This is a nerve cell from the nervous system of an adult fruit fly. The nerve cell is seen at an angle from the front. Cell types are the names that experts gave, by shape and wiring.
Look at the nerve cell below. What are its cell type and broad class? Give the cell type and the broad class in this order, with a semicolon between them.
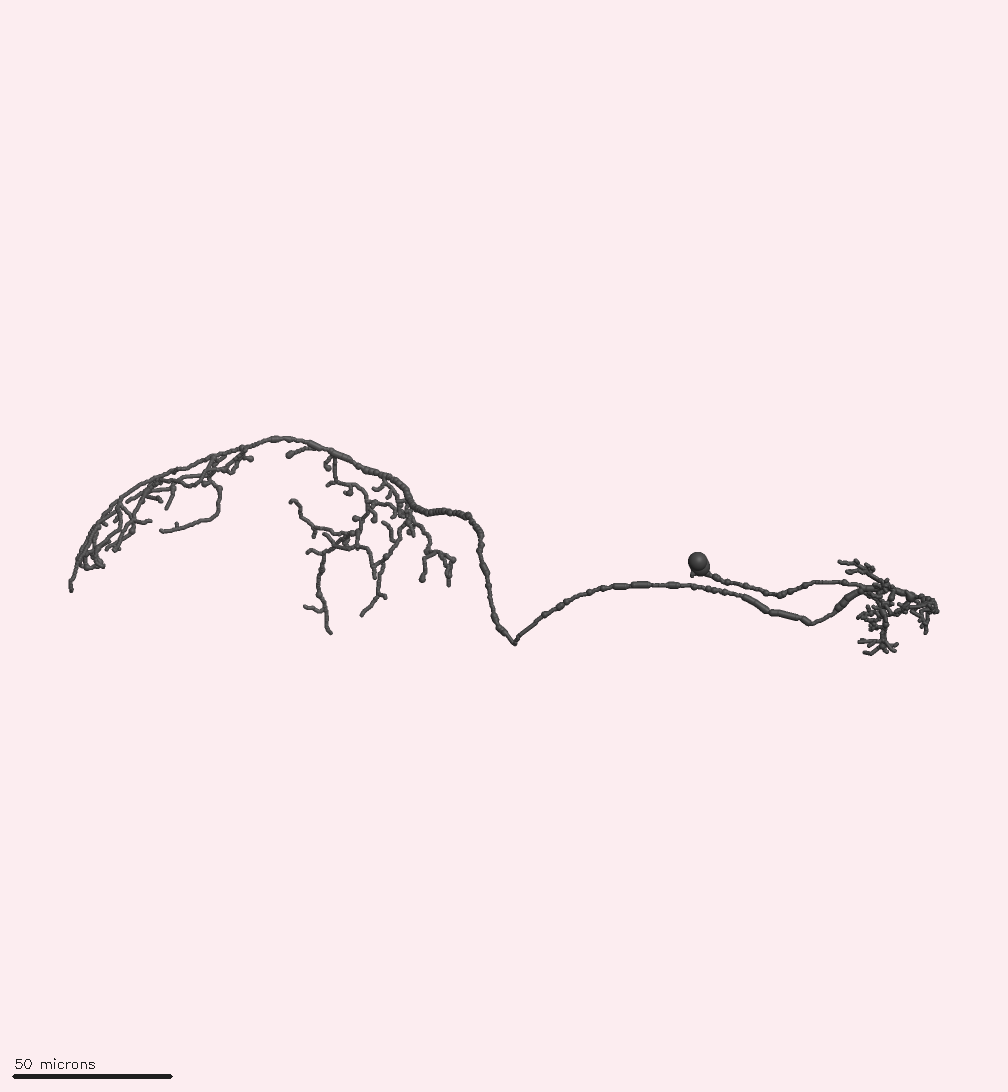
SLP403; central-brain intrinsic neuron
